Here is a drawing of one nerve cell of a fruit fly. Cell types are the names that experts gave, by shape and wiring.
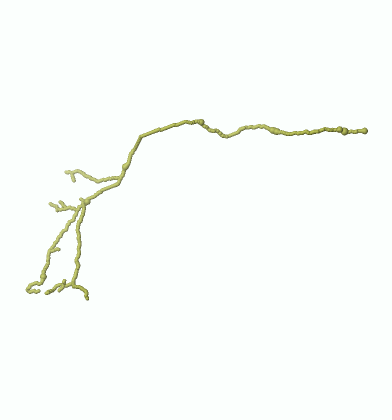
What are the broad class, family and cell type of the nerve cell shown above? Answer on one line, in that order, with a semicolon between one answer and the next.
sensory neuron entering the nerve cord; class mechanosensory tactile; SNta37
